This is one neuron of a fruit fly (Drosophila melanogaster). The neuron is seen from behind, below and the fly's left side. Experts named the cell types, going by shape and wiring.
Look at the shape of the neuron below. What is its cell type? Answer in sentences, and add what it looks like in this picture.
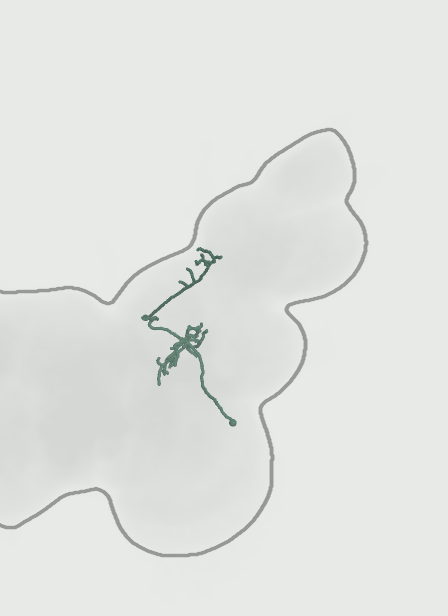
Its cell type is IN06A082. This is a nerve-cord intrinsic neuron. As drawn here it is taller than it is wide.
